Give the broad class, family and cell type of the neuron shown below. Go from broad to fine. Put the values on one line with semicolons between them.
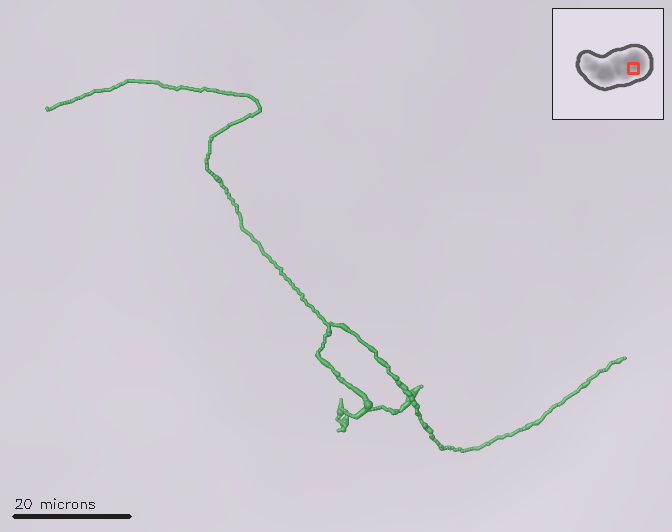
sensory neuron entering the brain; class olfactory; ORN_VA2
